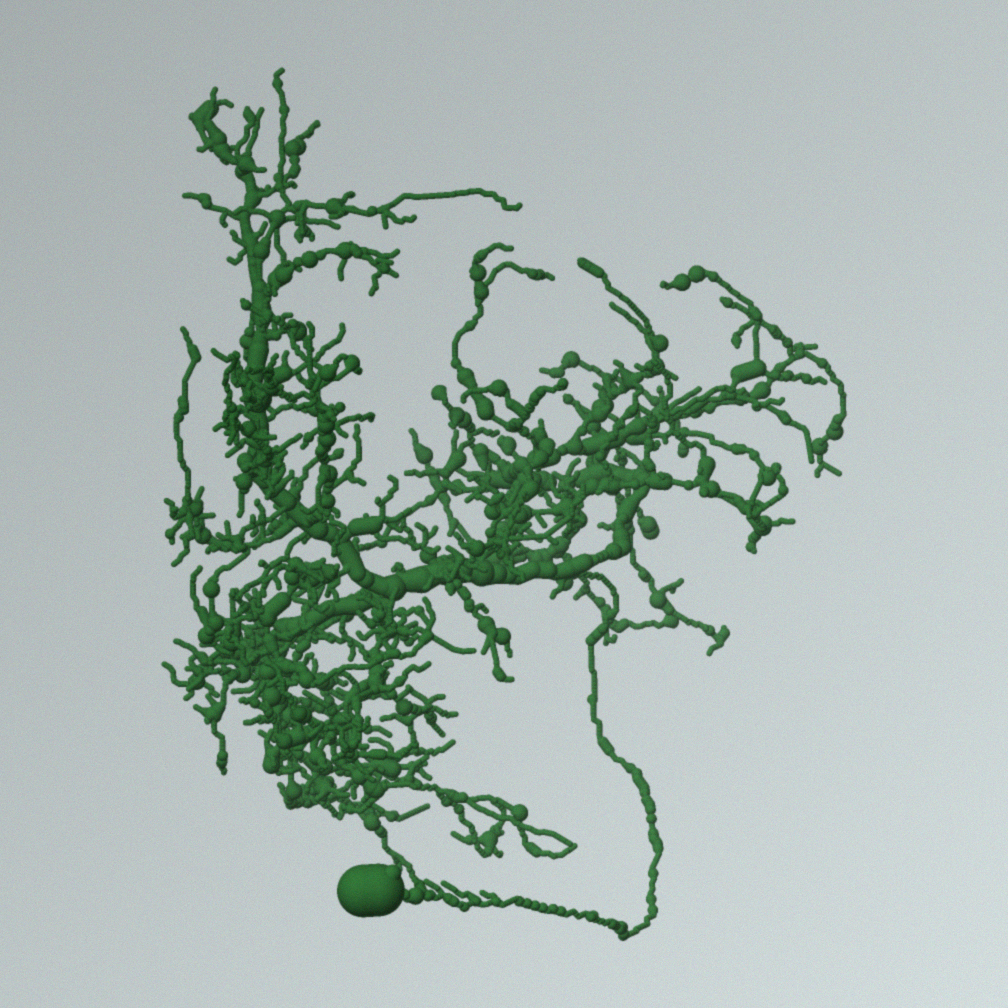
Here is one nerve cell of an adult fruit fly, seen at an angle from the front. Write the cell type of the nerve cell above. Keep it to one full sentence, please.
To the cell type IN13A019 belongs this nerve cell.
